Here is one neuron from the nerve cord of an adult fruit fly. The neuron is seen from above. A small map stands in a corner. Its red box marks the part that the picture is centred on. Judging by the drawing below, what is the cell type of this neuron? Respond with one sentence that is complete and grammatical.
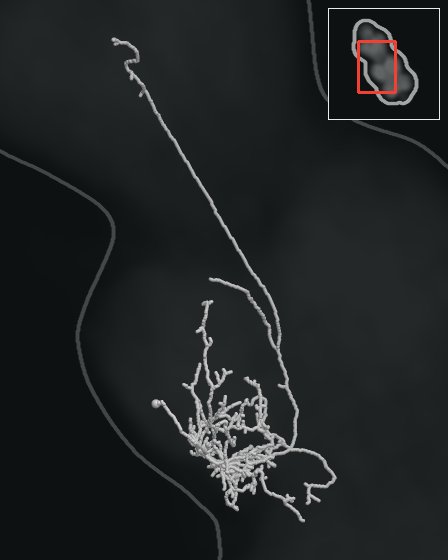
The cell type of this neuron is IN17A093.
